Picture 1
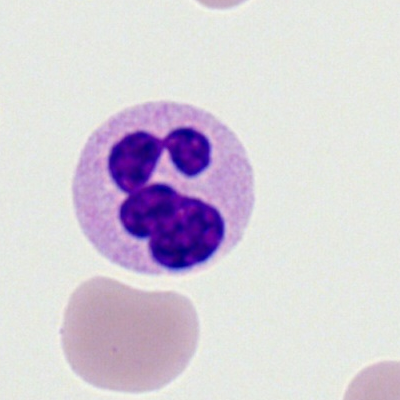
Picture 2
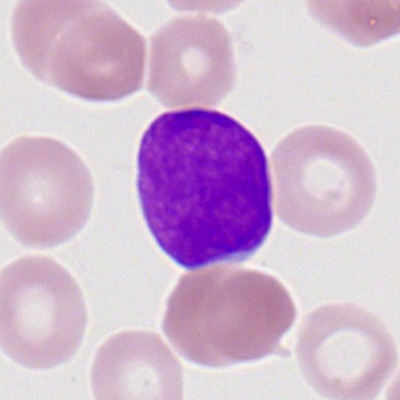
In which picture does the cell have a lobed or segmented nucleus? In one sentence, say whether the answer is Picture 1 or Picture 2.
Picture 1 shows a cell whose nucleus is divided into segments.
